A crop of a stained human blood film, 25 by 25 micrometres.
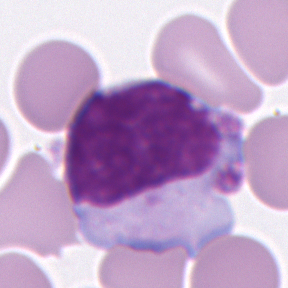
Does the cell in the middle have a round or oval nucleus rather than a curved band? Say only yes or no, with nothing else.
Yes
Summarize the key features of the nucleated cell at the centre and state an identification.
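First, the off-centre nucleus fills the upper part of the cell. Next, its chromatin is dark purple and densely packed. Then the cytoplasm: pale blue, holding a few small reddish-purple granules to the right of the nucleus. Finally, the name: large granular lymphocyte.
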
